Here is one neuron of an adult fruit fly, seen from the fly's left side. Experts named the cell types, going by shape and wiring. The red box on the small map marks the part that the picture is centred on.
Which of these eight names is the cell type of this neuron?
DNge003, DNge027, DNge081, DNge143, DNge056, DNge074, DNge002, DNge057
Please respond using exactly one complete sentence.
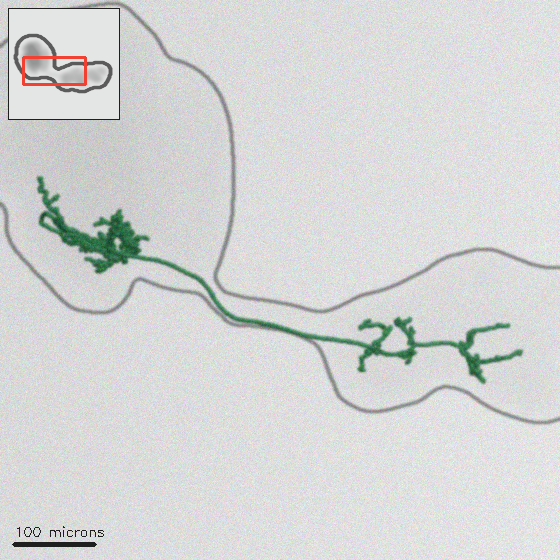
This neuron represents the cell type DNge081.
